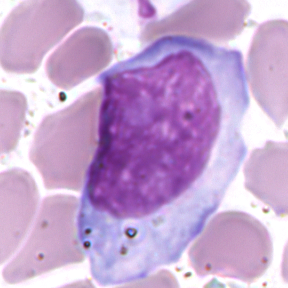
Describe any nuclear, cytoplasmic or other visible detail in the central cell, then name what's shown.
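Outline: irregular and angular rather than round. The nucleus lies toward the upper left, with most of the cytoplasm below and to the right of it. Its chromatin is finely textured with paler patches, not coarsely clumped. The cytoplasm is abundant, its widest band lying below the nucleus. Answer: plasma cell.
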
